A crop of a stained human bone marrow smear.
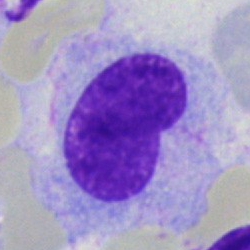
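Hairy cell, the central cell in this stained bone marrow smear. Notice how the long axis of its nucleus runs from lower left to upper right. Abundant cytoplasm, pale greyish blue, surrounds the nucleus on all sides. Look closely and you will see fine pink-purple granules scattered through it.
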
